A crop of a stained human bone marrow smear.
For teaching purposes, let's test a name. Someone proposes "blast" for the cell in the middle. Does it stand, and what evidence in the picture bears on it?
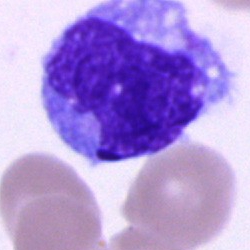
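Two things settle it: the nucleus is irregular in shape, and the cytoplasm is pale greyish blue.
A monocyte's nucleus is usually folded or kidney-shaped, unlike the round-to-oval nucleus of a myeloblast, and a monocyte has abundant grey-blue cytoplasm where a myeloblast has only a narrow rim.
The name blast therefore does not fit; the cell is a monocyte. Against this, the nucleus fills most of the cell, a point that on its own would suit a blast.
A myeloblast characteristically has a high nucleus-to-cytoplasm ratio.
The cytoplasm is widest at the top and upper right, shows no distinct granules, and holds a few small clear spots near the right edge. The cell outline is irregular, with a ragged, bulging edge at the upper right.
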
